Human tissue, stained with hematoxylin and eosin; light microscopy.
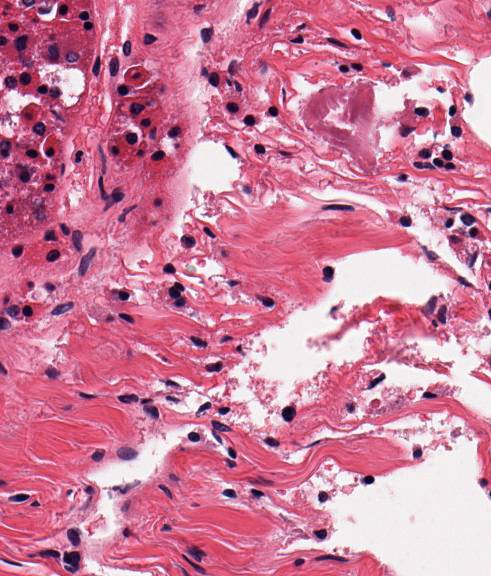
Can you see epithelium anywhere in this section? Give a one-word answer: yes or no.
No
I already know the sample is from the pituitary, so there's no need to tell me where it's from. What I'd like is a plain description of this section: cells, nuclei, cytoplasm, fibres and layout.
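Wavy pink collagen bundles fill most of the lower and middle field, running mainly side to side in the lower half. Dark, elongated spindle-shaped nuclei lie singly between bundles. The upper left corner is more cellular, with rounded cells having round dark nuclei and pink cytoplasm.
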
